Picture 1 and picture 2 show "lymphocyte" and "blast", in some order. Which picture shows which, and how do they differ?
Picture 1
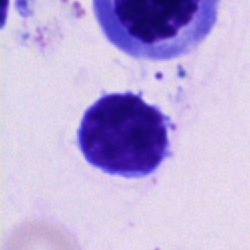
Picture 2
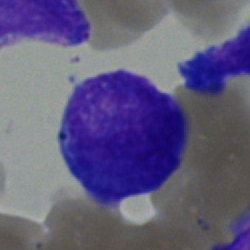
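Picture 1: lymphocyte. Picture 2: blast. Both cells round or roughly round, with slightly uneven margins. Picture 1: hardly any cytoplasm visible around the nucleus.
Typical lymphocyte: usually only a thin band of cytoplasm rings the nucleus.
Picture 1 also: no nucleoli; small fine projections from the upper and right edges. Picture 2: chromatin finely textured, not coarsely clumped.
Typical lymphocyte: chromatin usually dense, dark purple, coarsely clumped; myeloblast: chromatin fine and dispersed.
Picture 2: no distinct granules.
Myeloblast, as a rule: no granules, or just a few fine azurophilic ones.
Picture 2: no clear vacuoles; pale grey red cells around it, a small white round spot against its lower edge.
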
